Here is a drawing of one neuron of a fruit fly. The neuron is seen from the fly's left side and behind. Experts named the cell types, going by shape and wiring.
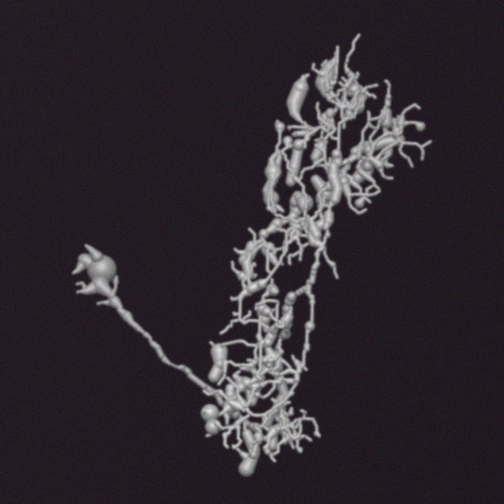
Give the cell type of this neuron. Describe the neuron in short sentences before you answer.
Its cell body lies on the left of the picture. The picture shows dozens of branch ends. It is an optic-lobe intrinsic neuron. The cell type is Dm4.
